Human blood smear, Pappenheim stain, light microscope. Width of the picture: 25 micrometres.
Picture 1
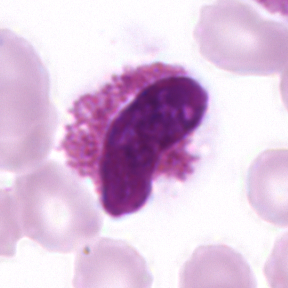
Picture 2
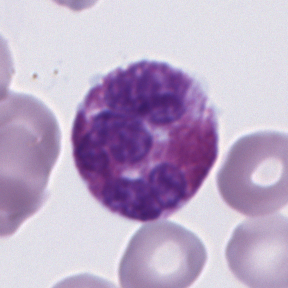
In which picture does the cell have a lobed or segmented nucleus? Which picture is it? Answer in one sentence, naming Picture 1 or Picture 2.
The cell of picture 2 has its nucleus split into distinct segments.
